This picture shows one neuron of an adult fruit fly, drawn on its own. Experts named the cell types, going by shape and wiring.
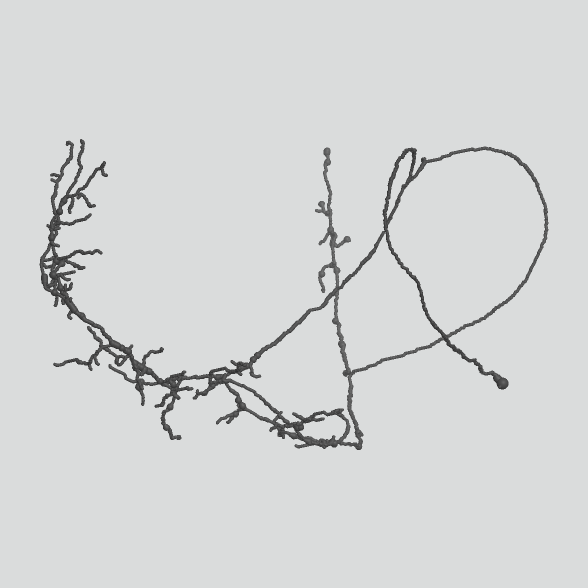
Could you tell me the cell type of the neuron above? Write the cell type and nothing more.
IN19B086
